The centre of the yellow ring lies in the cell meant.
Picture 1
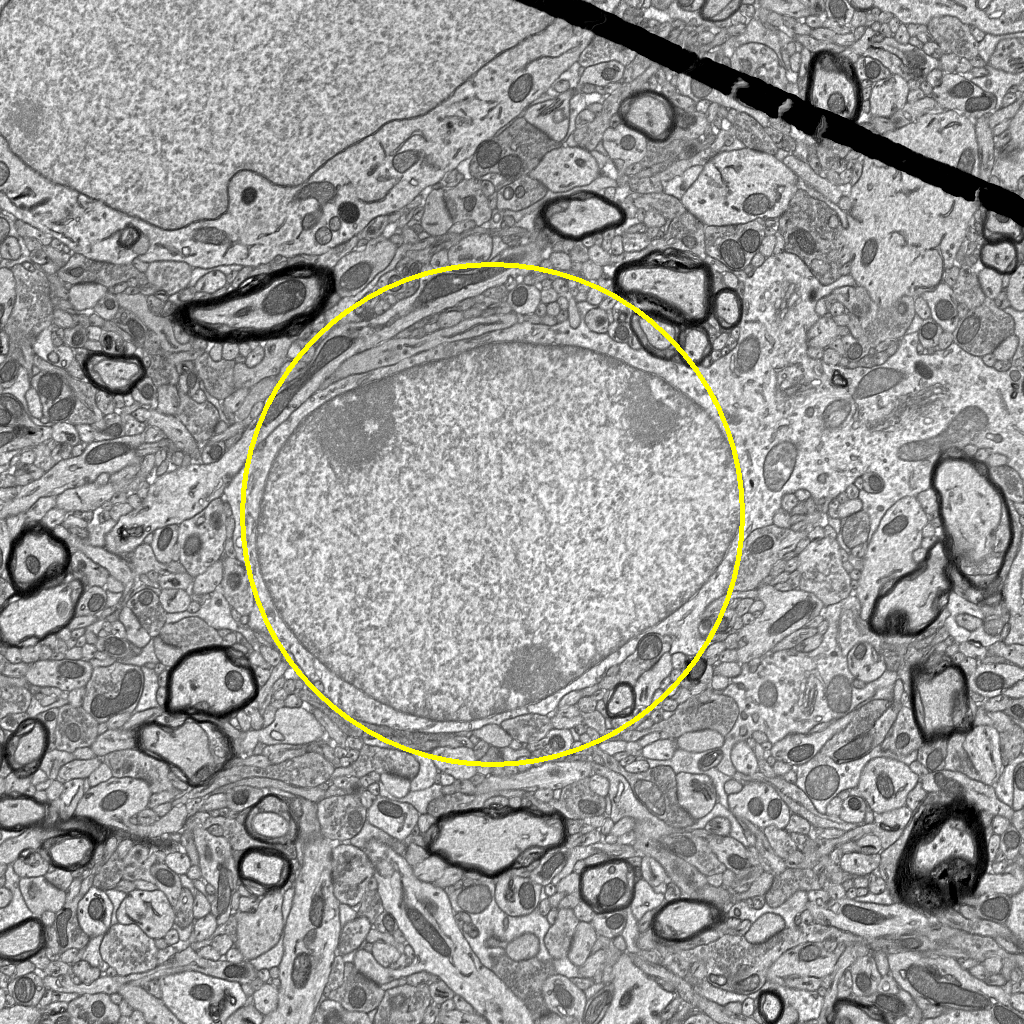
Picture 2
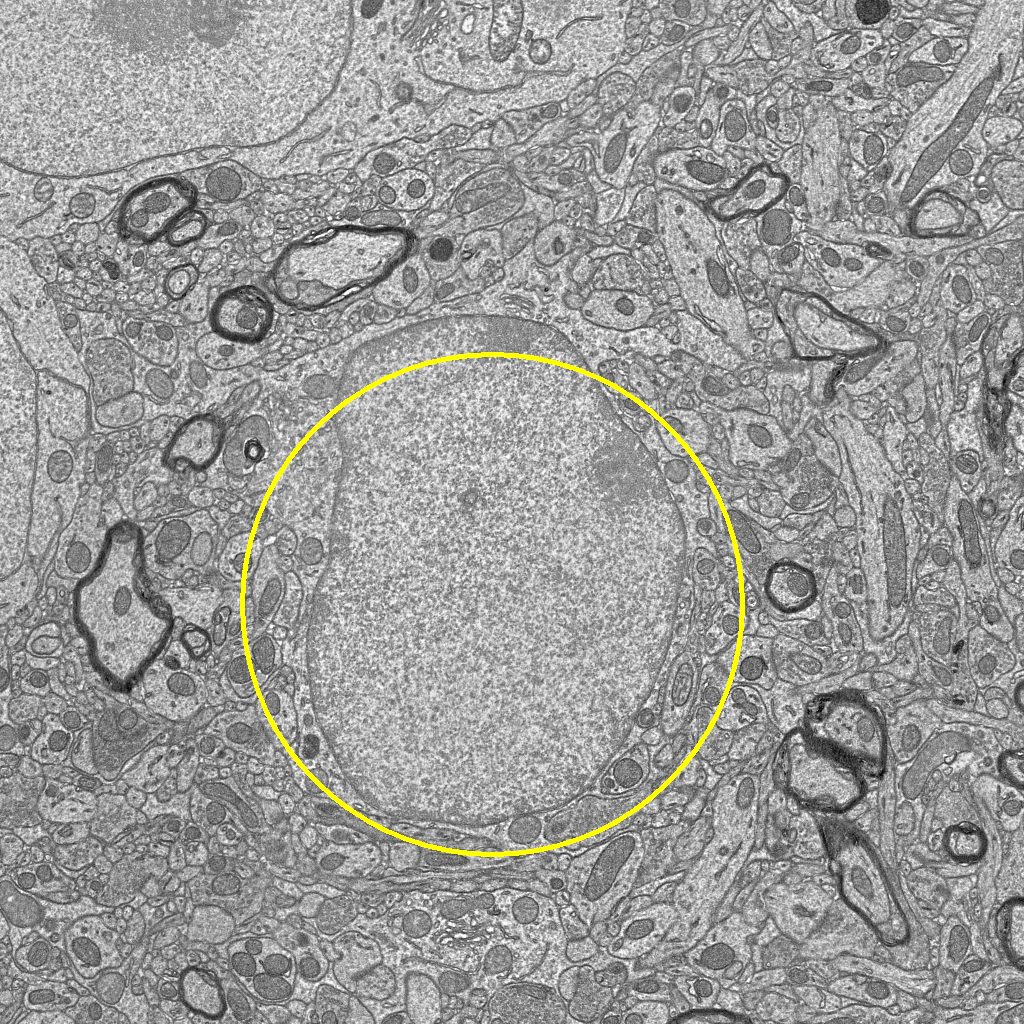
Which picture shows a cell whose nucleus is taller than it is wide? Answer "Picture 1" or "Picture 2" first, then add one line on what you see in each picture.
Picture 2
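In picture 1: The nucleus is a broad oval whose long axis runs from left to right.
In picture 2: The nucleus is a large smooth oval, taller than it is wide.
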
